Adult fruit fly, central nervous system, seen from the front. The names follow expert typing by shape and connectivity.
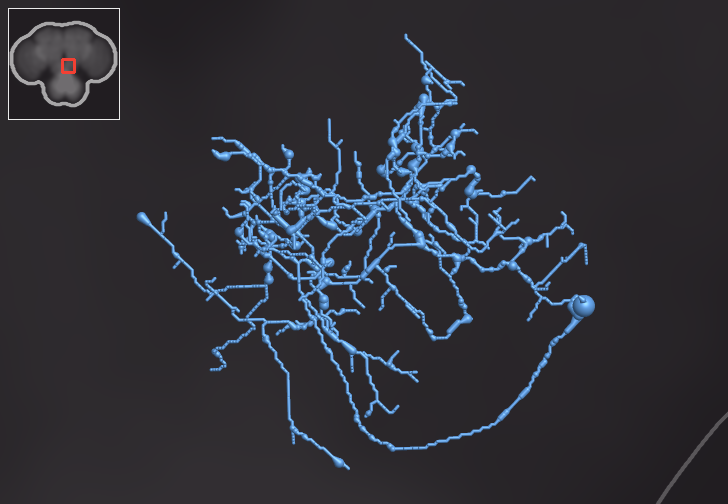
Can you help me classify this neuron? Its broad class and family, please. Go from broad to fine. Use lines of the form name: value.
broad class: central-brain intrinsic neuron
family: hemilineage TRdm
